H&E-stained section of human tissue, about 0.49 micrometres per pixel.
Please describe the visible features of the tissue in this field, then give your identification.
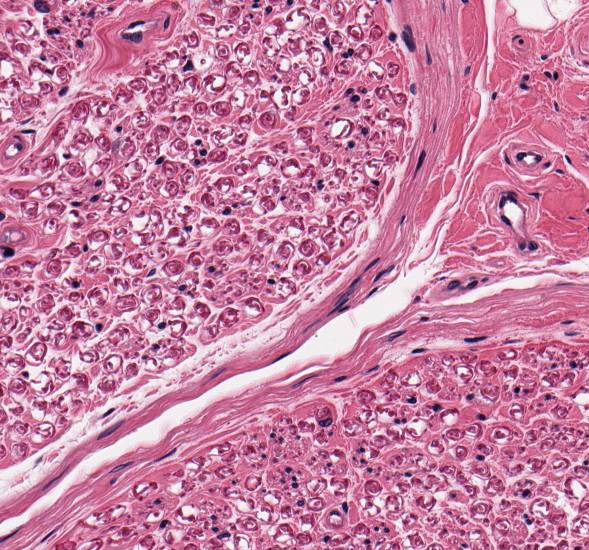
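First, layout: two large bundles of closely packed round fibre profiles, upper left and lower right, separated by a diagonal band of dense connective tissue. Second, fibres: cut across, each a central pink dot inside a paler ring. Third, edges: a thin layered sheath with flattened, elongated nuclei parallel to the bundle edge. Name: tibial nerve.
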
